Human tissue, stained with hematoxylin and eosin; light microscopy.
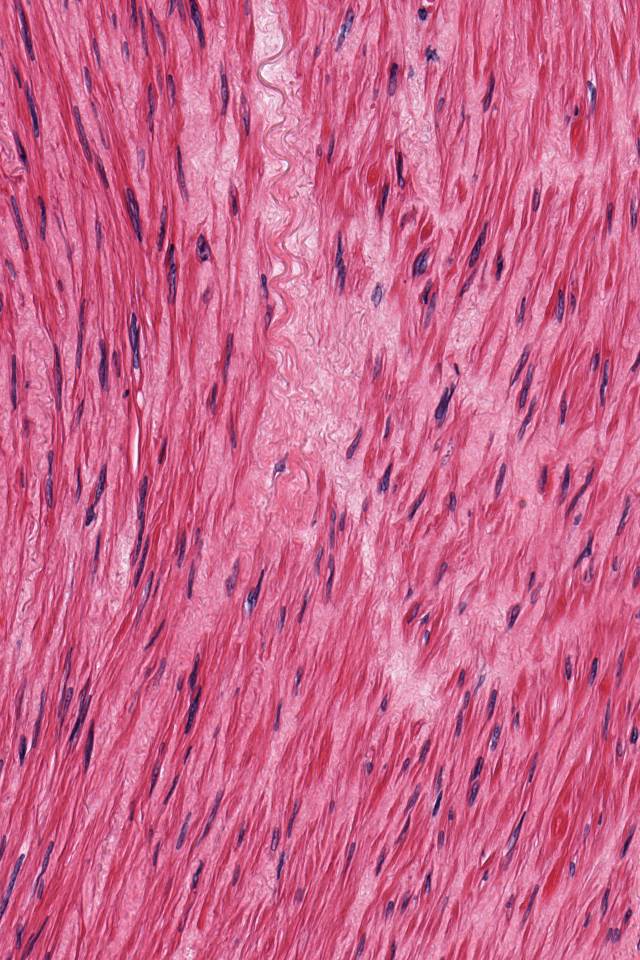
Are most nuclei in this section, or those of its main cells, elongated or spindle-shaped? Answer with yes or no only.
Yes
